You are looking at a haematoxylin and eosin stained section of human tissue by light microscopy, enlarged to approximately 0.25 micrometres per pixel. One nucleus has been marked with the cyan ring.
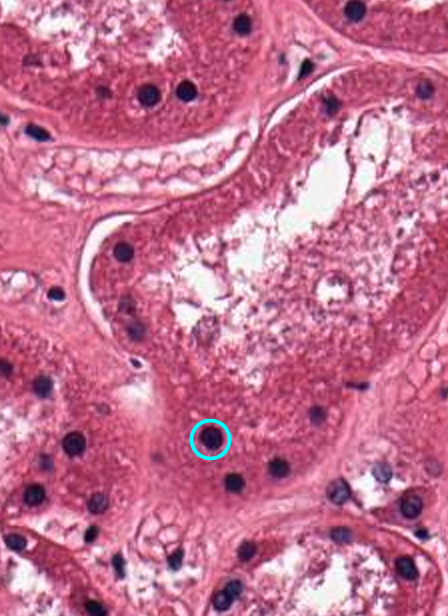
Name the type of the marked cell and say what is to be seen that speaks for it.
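The marked cell is a proximal tubule cell. The nucleus is round with a smooth outline and is dark and evenly stained throughout. The nucleus is about the same size as the other nuclei in the same tubule wall. It lies in the wall of a tubule, near other similar round nuclei, and the tubule lumen above it holds pale, frothy material.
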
